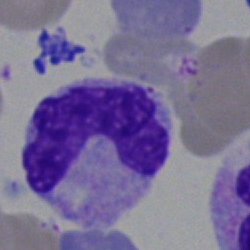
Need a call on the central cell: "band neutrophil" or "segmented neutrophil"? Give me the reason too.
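This is a band neutrophil. What decides it is the nucleus: look how it is deeply indented into a horseshoe whose notch opens downward.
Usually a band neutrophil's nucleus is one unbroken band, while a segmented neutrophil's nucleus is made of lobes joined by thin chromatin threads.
The chromatin is dark purple and coarsely clumped. Pale lilac-grey cytoplasm fills the notch and holds fine pinkish-violet granules.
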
